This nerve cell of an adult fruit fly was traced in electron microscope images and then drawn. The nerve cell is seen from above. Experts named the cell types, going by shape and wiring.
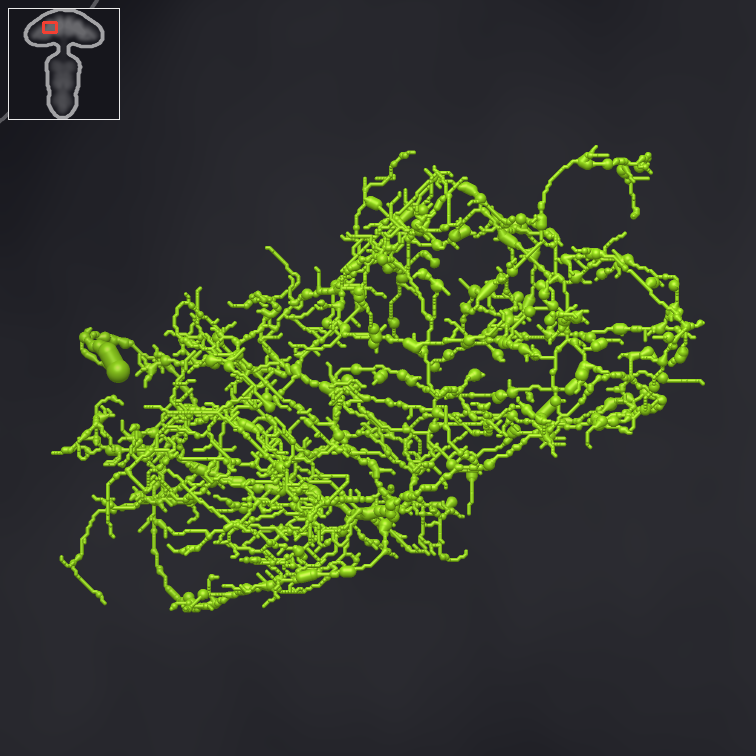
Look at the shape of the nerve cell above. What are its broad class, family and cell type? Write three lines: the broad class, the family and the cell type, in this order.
central-brain intrinsic neuron
hemilineage LHa3
LHAV3h1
